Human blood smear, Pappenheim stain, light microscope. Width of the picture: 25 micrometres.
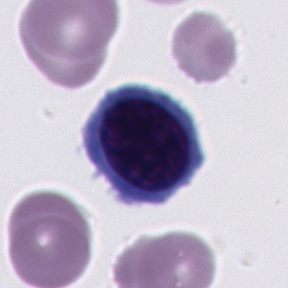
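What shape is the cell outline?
Roughly round.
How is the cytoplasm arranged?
As a narrow rim, wider on the left side of the nucleus, with no vacuoles.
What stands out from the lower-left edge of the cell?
Small fine projections.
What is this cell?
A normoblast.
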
